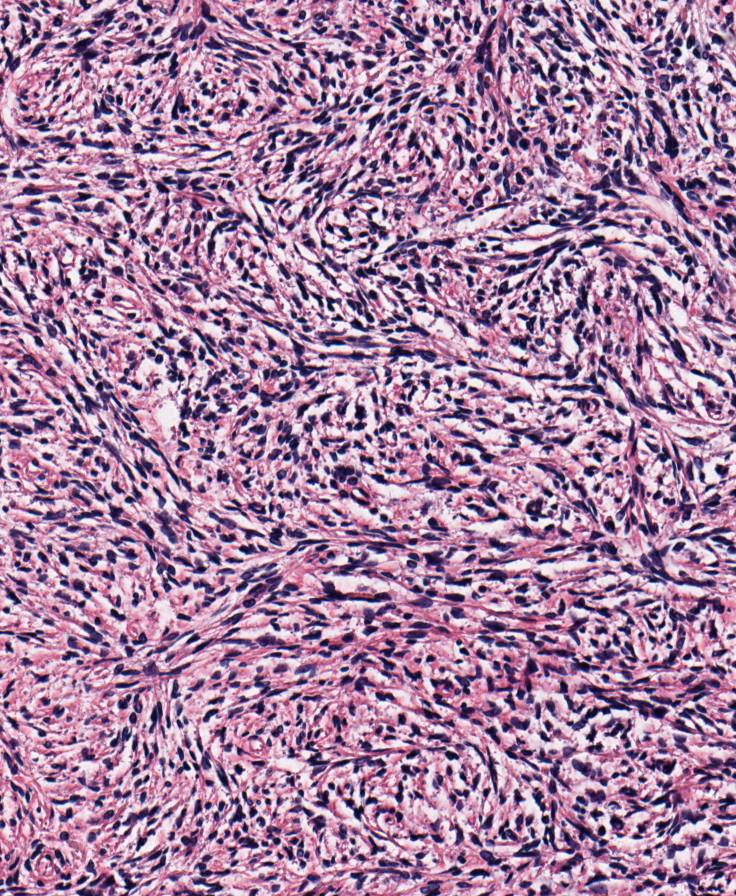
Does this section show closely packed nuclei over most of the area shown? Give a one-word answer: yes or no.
Yes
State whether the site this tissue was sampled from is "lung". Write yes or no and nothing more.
no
